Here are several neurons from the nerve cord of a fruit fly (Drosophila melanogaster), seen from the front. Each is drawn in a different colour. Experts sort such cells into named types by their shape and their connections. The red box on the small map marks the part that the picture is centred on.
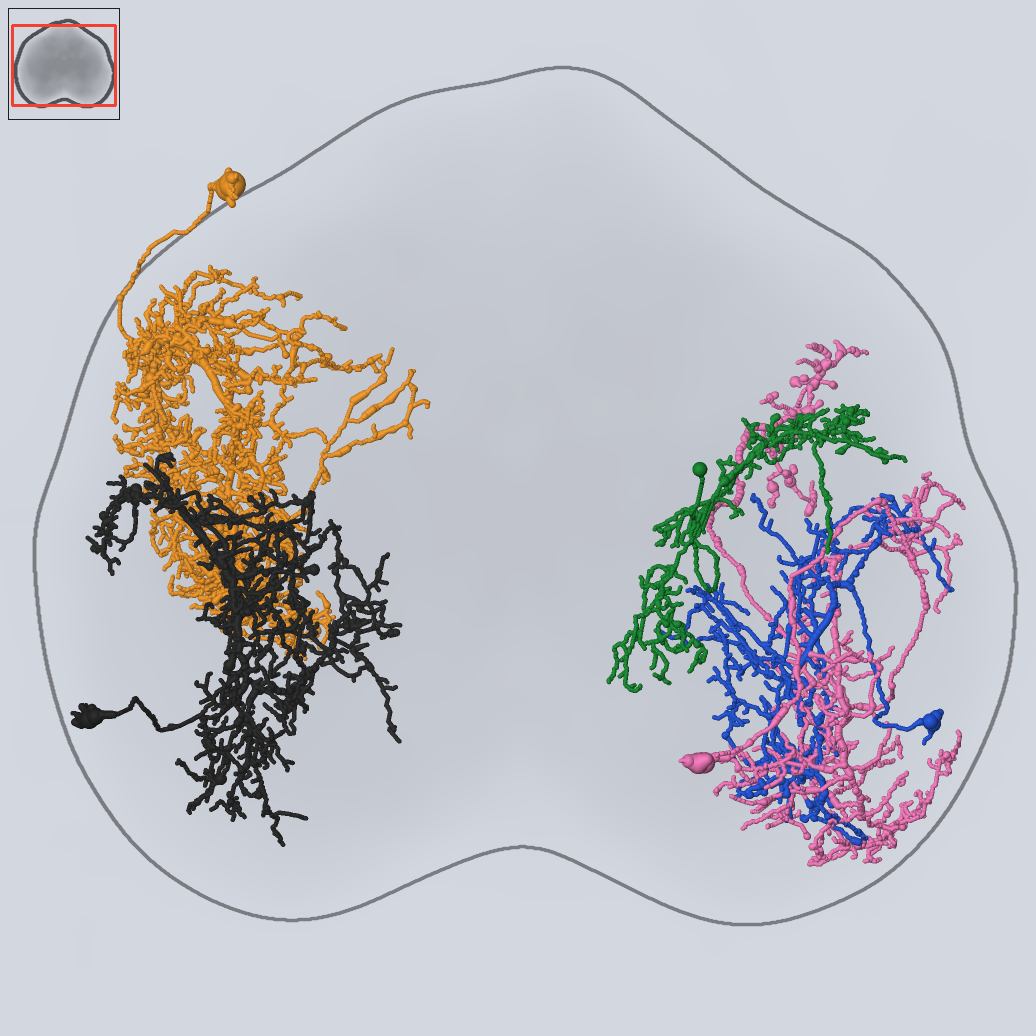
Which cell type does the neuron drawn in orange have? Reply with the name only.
IN17A025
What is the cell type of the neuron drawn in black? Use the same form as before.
IN16B045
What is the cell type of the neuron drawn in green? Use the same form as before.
IN08A049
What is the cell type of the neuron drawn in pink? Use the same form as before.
IN16B037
